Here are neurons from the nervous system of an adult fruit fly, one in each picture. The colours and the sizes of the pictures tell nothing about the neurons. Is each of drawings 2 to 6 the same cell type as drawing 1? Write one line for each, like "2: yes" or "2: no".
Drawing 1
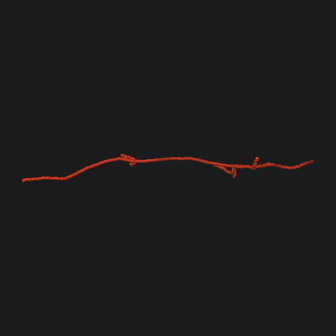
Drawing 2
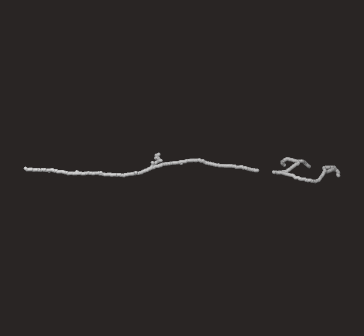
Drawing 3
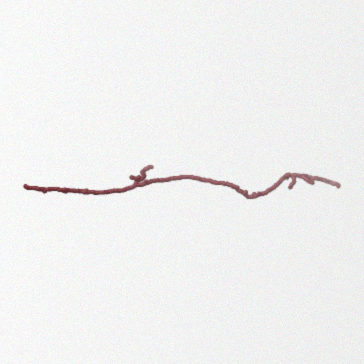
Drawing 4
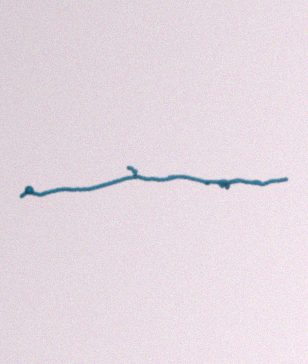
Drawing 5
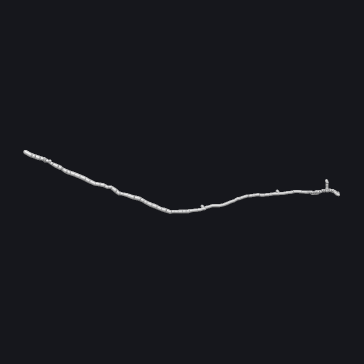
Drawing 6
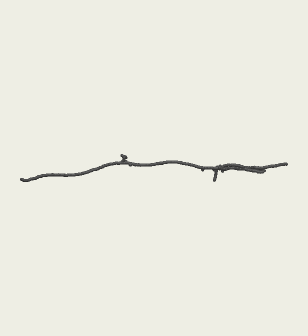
2: no
3: no
4: yes
5: no
6: yes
